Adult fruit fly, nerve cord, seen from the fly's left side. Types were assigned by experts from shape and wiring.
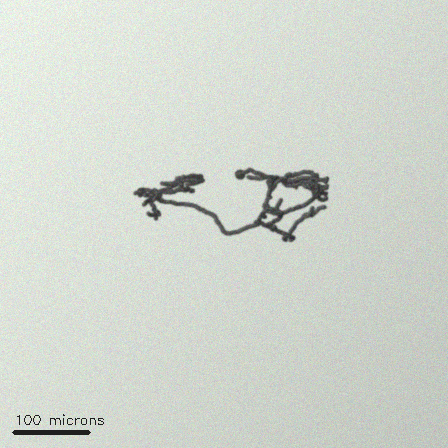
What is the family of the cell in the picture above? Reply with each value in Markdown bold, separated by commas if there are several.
**hemilineage 17A**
